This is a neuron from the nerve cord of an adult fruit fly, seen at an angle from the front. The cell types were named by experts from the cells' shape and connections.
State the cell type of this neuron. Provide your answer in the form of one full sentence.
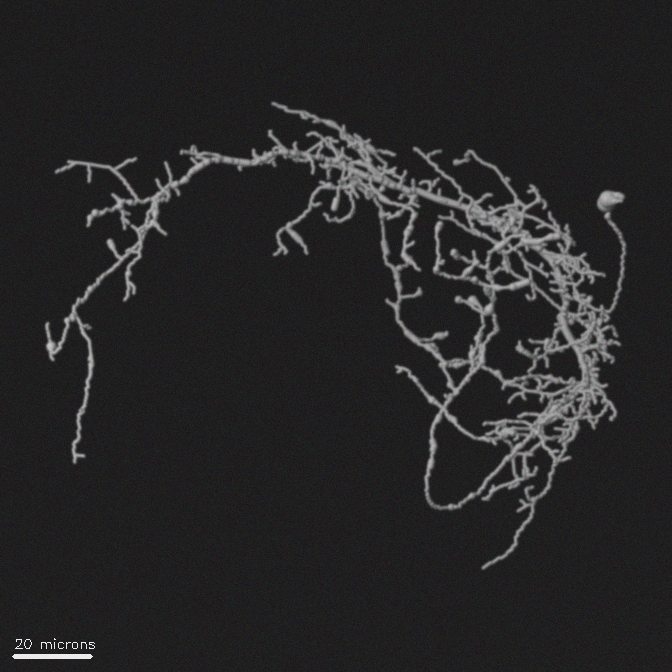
This neuron is of the type dMS2.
